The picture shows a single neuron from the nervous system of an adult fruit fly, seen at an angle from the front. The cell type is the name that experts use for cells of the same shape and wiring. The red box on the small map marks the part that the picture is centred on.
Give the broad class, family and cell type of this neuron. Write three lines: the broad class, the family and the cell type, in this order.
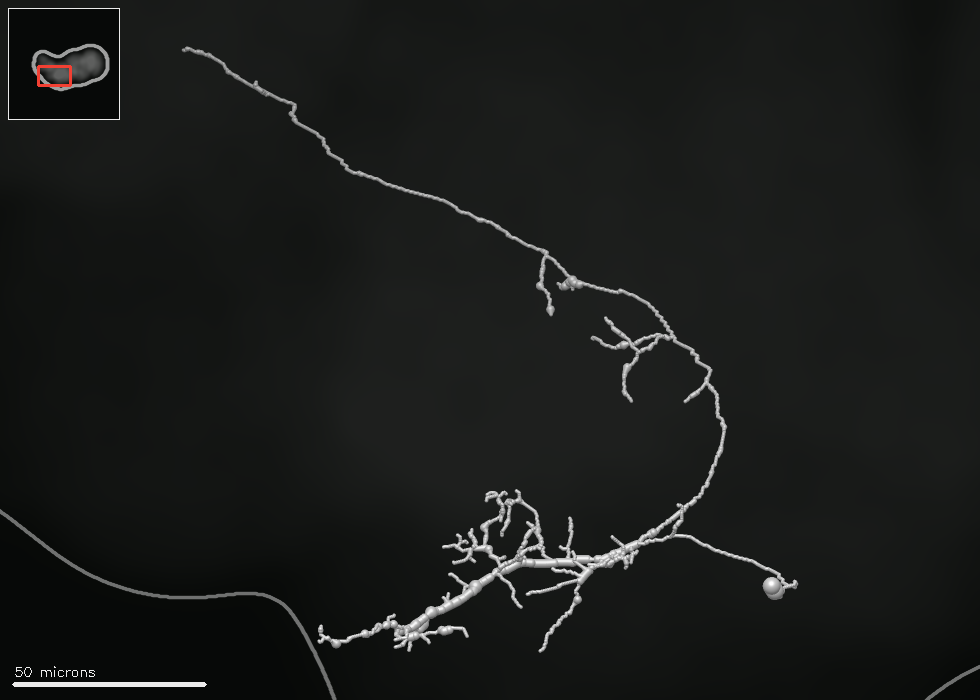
nerve-cord intrinsic neuron
hemilineage 10B
IN10B032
